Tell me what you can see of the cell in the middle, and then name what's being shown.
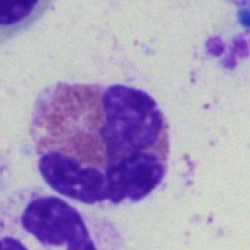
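The nuclear chromatin is dark purple and densely clumped, and no nucleoli are visible. The largest area of cytoplasm lies in the upper left part of the cell. Just below and to the left of the cell lies another dark nucleus. This cell is an eosinophil.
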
